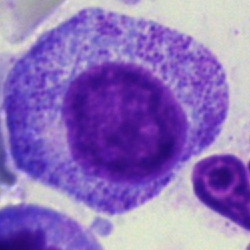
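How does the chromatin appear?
It is deeply stained and dense, with only faint lighter patches.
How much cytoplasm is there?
It is abundant and forms a wide band all around the nucleus.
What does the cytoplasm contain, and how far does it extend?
Numerous coarse purple granules fill it, spread through the whole cytoplasm out to the cell edge.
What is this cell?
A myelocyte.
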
